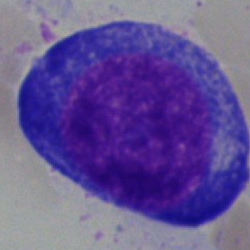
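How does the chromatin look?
The chromatin is finely stippled and purple.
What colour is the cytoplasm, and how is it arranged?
It is deeply blue and forms a complete rim around the nucleus, narrowest below it, with a paler zone beside the nucleus on its right.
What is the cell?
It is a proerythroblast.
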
